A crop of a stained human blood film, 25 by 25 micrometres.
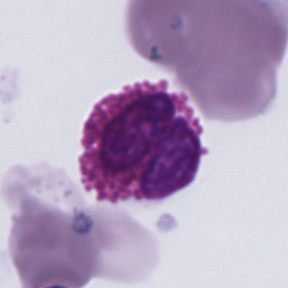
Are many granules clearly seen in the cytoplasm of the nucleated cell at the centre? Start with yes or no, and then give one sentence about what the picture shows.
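Yes. Granules pack the cytoplasm so densely that little granule-free cytoplasm shows.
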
